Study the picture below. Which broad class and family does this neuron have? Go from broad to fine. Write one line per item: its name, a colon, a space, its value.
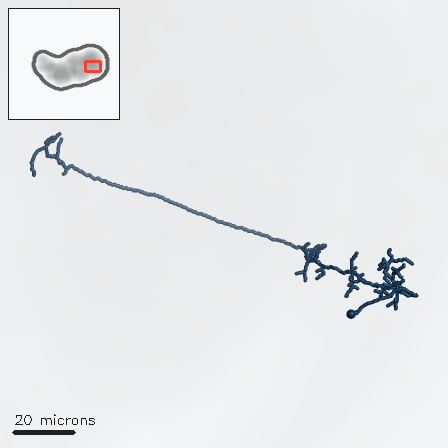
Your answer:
broad class: optic-lobe intrinsic neuron
family: Tm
